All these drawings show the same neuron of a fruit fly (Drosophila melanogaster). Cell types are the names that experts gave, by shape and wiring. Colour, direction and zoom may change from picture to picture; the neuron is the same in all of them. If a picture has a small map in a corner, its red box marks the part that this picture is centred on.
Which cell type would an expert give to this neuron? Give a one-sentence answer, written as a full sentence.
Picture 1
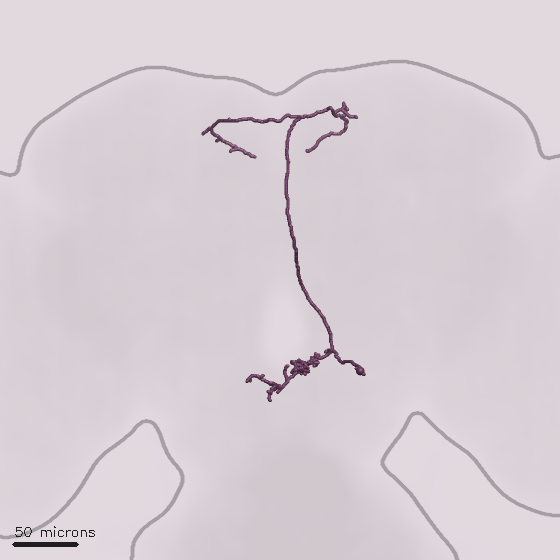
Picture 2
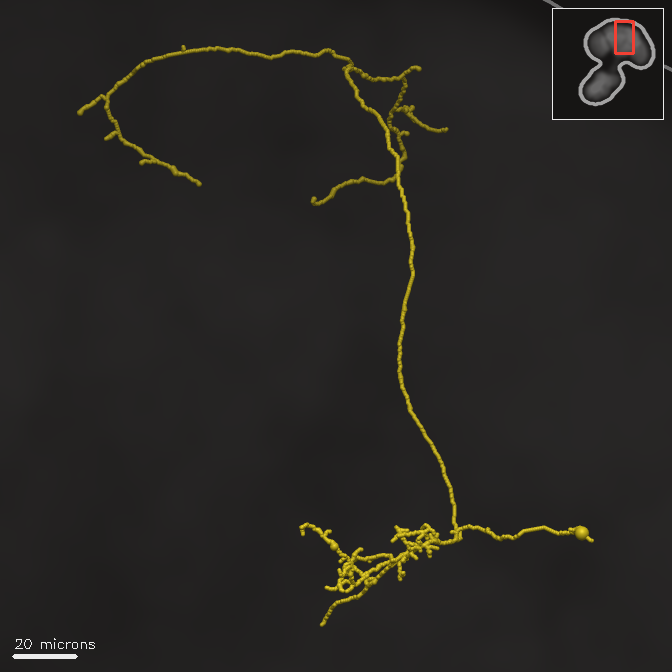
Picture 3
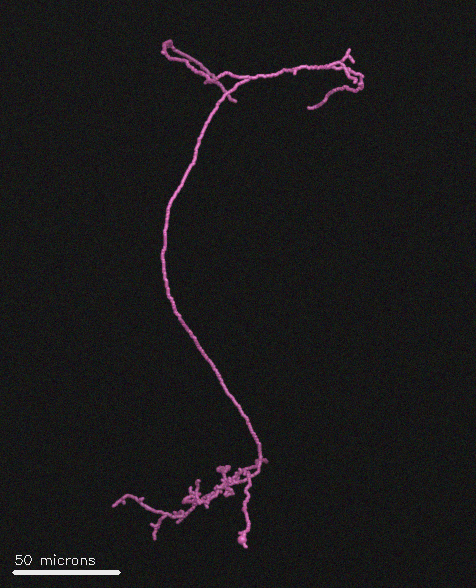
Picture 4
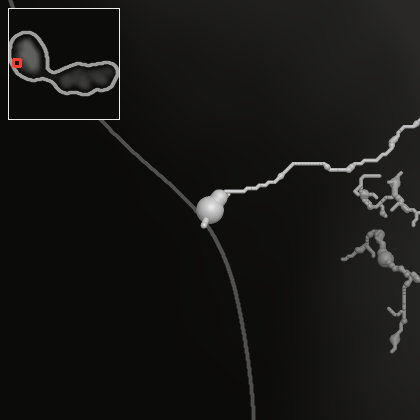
Within the cell type PRW009 sits this neuron.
